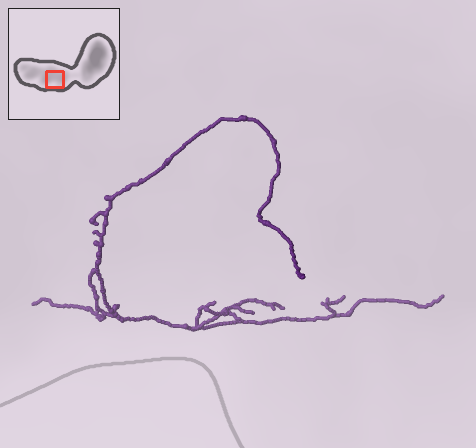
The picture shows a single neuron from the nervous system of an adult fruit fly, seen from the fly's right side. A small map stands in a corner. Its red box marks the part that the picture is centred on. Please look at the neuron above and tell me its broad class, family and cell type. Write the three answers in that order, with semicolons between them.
sensory neuron entering the nerve cord; class mechanosensory tactile; SNta06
